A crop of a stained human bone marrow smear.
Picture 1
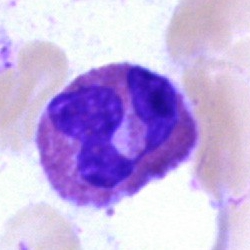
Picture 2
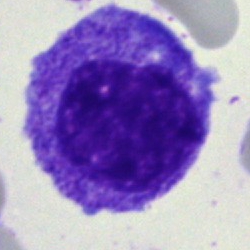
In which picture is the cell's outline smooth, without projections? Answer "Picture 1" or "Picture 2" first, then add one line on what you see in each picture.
Picture 1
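What picture 1 shows: The cell outline is roughly round with a fairly smooth edge.
What picture 2 shows: The cell is roughly round with a finely irregular, bumpy edge.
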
